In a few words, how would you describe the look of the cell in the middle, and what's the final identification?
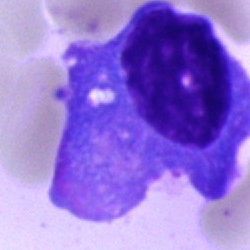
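Follow the edge of the cell and you'll find it irregular, with blunt bulges rather than a smooth curve. The chromatin stains dark purple and looks dense. Now see how abundant the cytoplasm is: it extends well out from the nucleus toward the lower left. It is blue, taking on a pinkish-purple tinge toward its lower part. This is a plasma cell.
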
